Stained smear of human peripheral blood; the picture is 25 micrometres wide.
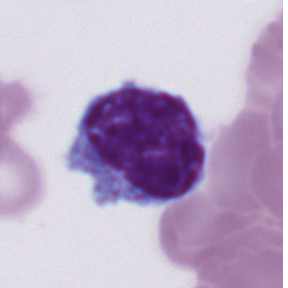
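Typical lymphocyte from a stained smear of human peripheral blood, about 11 micrometres across. The nucleus measures about 11 by 9 micrometres and fills about 70% of the cell's area. Its chromatin is dense and dark purple, broken by small paler patches. Pale blue cytoplasm lies mainly on the lower left side of the nucleus and holds fine reddish-purple granules.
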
